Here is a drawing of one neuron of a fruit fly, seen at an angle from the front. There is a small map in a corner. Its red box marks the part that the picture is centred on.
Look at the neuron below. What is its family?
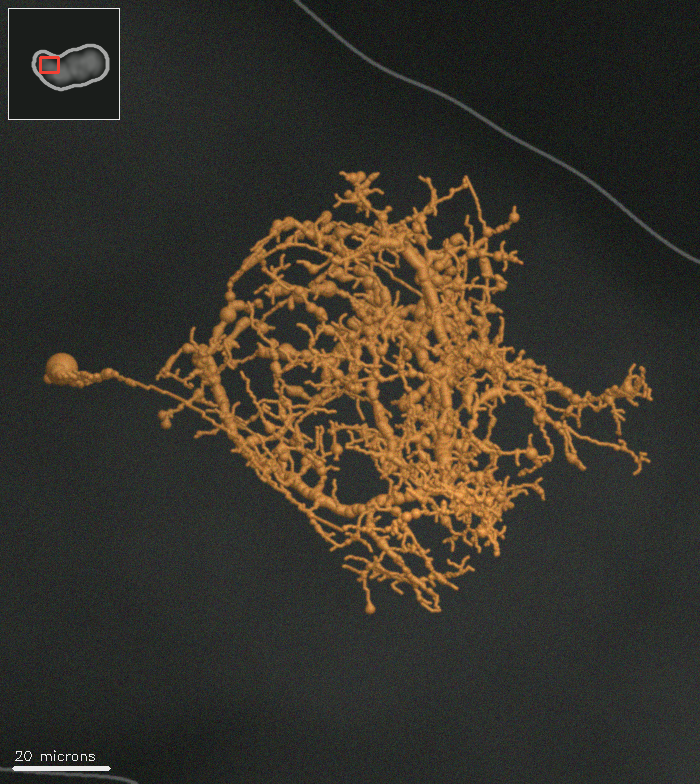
hemilineage 12B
